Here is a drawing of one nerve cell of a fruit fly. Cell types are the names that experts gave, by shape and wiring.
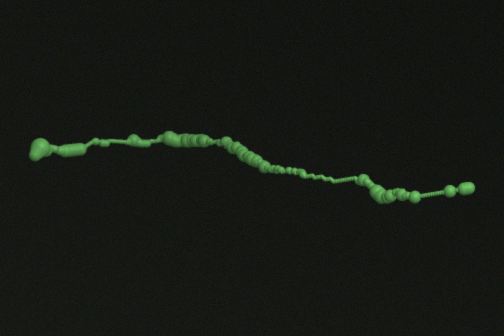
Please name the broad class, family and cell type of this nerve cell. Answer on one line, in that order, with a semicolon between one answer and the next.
photoreceptor or other optic-lobe sensory neuron; class visual; R7p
